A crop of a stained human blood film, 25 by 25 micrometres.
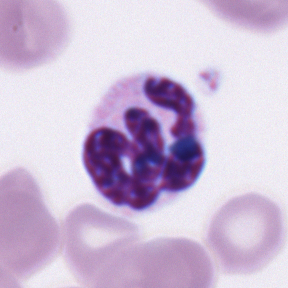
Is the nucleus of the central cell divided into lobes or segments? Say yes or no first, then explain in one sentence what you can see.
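Yes. The nucleus is divided into several curved lobes joined to one another.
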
